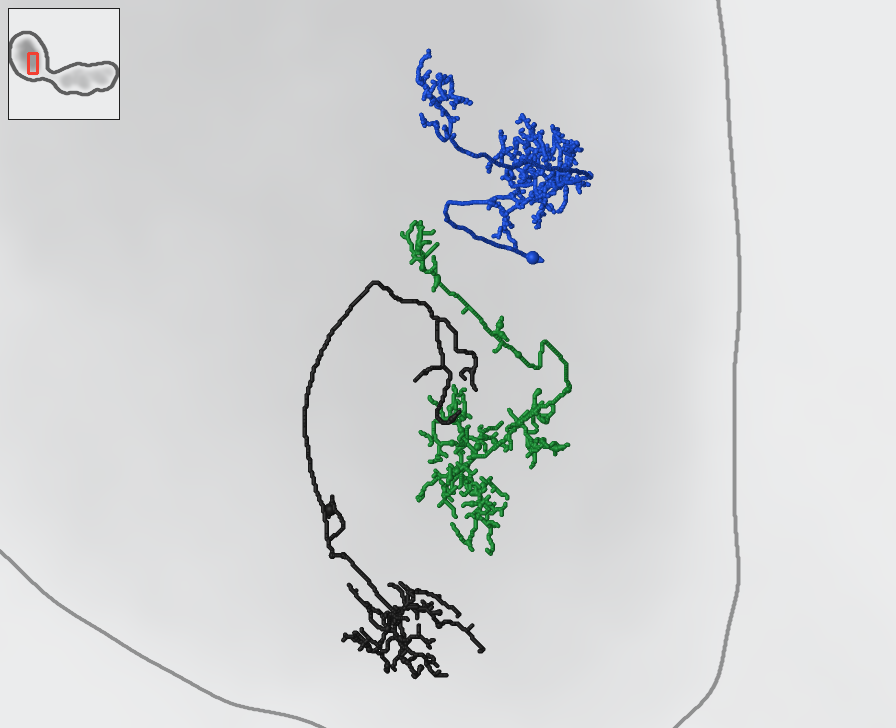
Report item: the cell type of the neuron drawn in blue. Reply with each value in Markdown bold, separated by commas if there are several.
**Tm39**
